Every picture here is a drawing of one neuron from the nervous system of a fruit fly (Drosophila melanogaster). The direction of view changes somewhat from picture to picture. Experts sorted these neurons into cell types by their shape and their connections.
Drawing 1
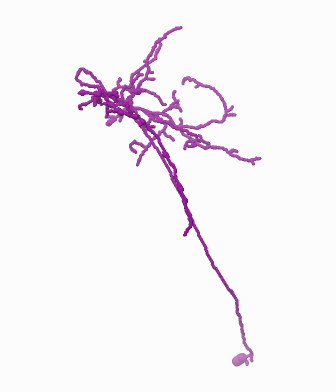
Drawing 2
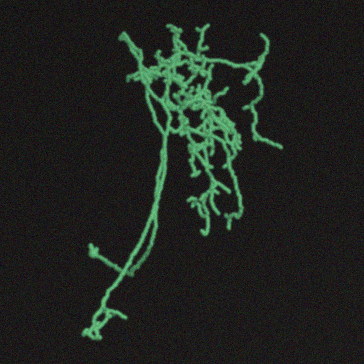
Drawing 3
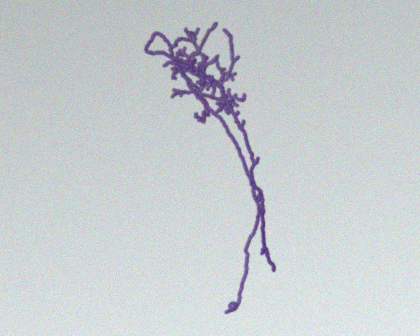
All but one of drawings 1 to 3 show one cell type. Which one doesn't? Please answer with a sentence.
The neuron in drawing 2 is of another cell type than the rest.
